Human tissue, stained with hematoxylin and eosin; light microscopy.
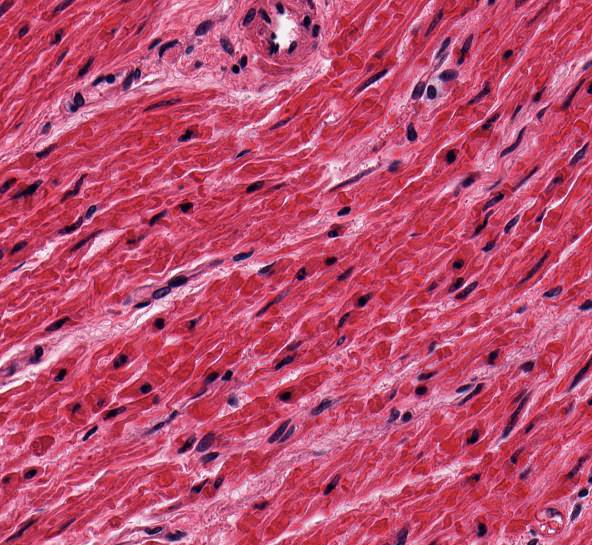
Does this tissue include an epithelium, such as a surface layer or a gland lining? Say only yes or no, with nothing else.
No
